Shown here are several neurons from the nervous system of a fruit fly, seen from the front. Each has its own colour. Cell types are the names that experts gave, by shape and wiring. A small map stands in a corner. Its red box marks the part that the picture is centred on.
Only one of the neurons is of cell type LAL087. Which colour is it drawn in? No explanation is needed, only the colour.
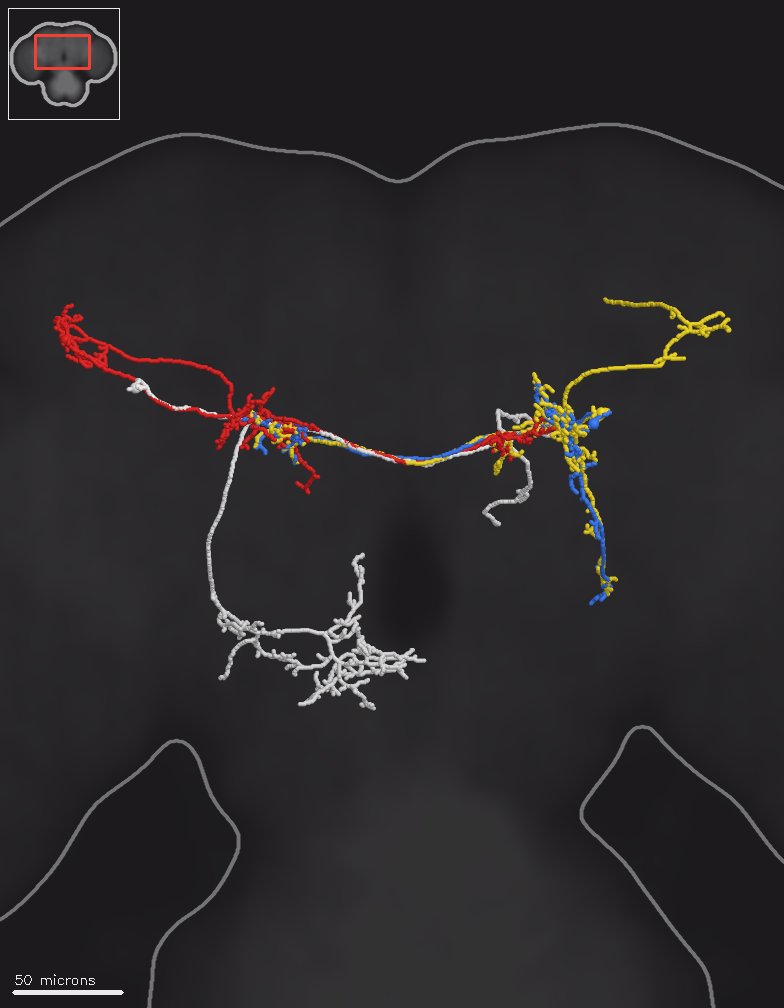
blue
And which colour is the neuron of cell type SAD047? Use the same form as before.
white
